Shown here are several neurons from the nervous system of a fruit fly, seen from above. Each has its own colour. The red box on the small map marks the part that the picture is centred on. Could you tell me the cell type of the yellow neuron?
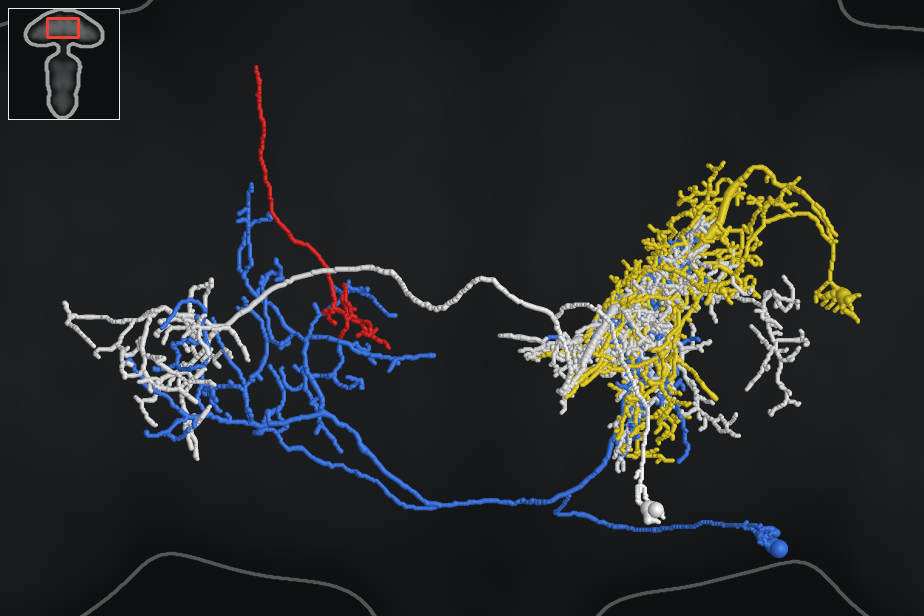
SAD110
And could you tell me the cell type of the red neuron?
JO-EV5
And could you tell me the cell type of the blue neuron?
AMMC008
